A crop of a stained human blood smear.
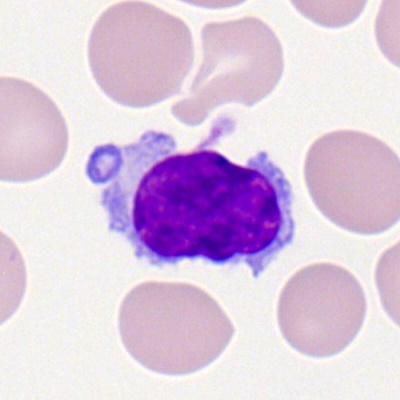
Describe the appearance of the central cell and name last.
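Looking at the outline first, it's irregular, with ragged edges. The chromatin is dark purple, with a mottled texture. Around the nucleus the cytoplasm is pale greyish-blue, and it's widest on the left side. This is a lymphocyte.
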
